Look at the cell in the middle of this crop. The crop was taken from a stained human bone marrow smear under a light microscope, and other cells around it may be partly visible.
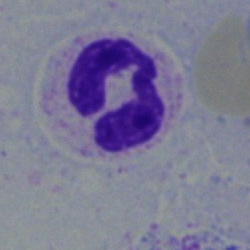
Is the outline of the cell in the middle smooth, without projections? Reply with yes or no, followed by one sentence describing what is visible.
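Yes. The cell outline is round and smooth.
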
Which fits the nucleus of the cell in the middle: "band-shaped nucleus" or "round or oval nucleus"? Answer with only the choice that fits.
Band-shaped nucleus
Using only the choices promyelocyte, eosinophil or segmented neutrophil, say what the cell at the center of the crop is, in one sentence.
Here the centrally located cell is a segmented neutrophil.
